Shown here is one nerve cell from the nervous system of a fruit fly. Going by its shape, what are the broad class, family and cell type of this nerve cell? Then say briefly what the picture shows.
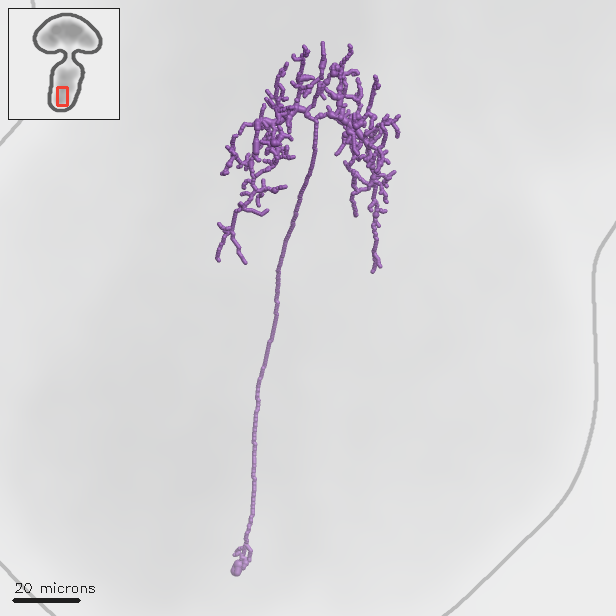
Its broad class is nerve-cord intrinsic neuron. The family is hemilineage 00A. The cell type is IN00A069. It lies in the nerve cord. From top to bottom in the picture it spans about 160 microns. Dozens of branch ends can be seen.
